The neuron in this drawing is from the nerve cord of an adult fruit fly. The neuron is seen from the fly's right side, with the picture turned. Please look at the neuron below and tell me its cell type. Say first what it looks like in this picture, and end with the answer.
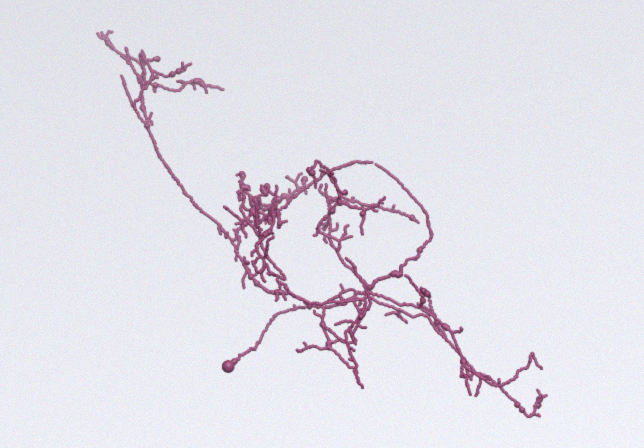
The picture shows dozens of branch ends. As drawn here it is about as wide as it is tall. This is a nerve-cord intrinsic neuron. It is of cell type IN05B075.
